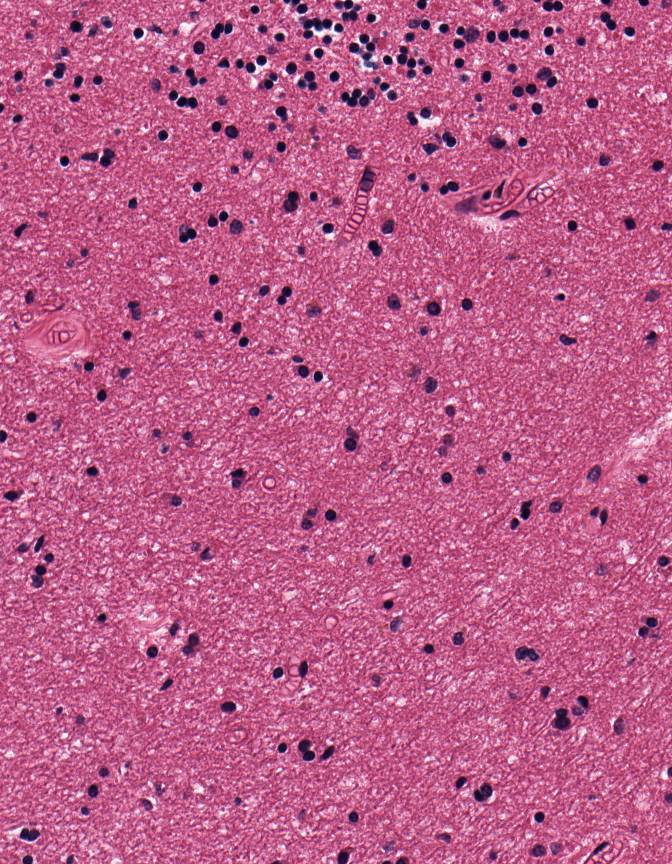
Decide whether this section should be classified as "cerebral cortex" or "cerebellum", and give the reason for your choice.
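I'd call this cerebellum. Pale pink, finely fibrillary neuropil fills the field, with small round dark nuclei scattered singly through it. What settles it, I think, is the top edge, where those nuclei crowd far more densely.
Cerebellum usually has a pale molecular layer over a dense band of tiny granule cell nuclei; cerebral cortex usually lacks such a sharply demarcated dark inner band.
Capillaries near the top carry red blood cells in single file.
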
